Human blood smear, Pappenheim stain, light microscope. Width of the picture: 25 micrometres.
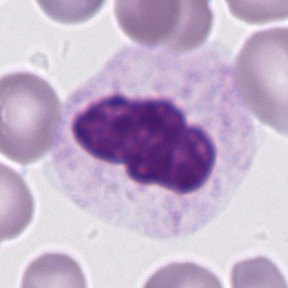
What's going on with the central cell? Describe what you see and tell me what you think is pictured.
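Notice how the nucleus is elongated, running from the left towards the lower right. Follow its edge and you'll find shallow notches that divide it into lobes. The chromatin is dark purple and fairly dense, with small paler spots. Fine purple granules are scattered through the cytoplasm. This is a segmented neutrophil.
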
